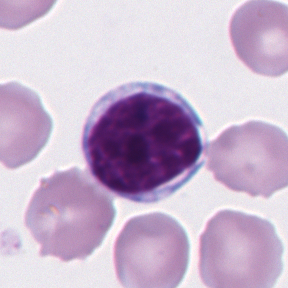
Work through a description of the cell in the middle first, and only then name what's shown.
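Chromatin dark purple, coarsely clumped. Cytoplasm pale blue, no visible granules. Surface free of projections. Typical lymphocyte.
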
